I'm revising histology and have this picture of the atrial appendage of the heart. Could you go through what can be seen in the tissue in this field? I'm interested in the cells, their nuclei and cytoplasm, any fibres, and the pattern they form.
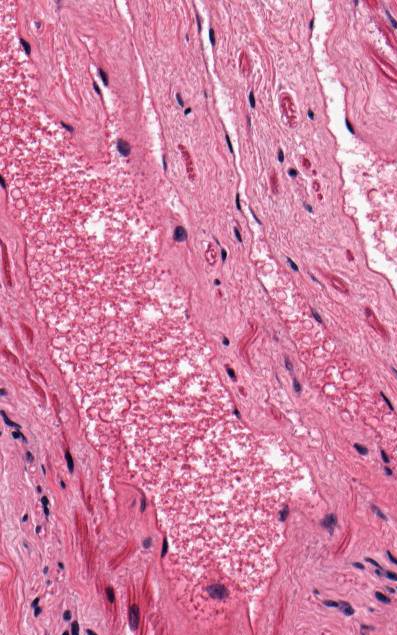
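Everything here runs in elongated bands, diagonally from upper left to lower right. A broad one through the left and centre holds pale pink, finely bubbly material, built of lots of tiny round outlines, with hardly any nuclei in it. Between the bands you get wavy pink fibrous strands carrying scattered elongated, spindle-shaped dark nuclei.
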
